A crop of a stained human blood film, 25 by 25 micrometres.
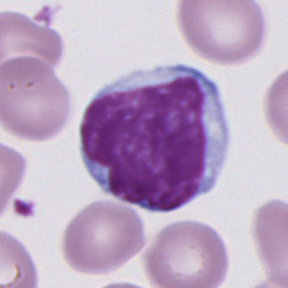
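Typical lymphocyte, the central cell in a stained smear of human peripheral blood. The outline is round and smooth, and the nucleus forms a single mass without lobes. Its cytoplasm is pale blue-grey and shows no visible granules.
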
